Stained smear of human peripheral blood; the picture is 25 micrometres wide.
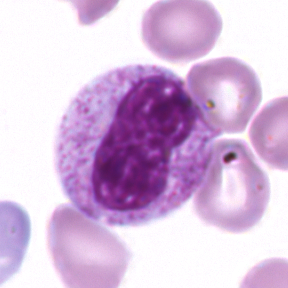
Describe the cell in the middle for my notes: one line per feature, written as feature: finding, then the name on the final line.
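Outline: round and smooth
Nucleus: off-centre, toward the right side of the cell
Chromatin: dark purple and clumped, with small paler patches
Cytoplasm: fine reddish-purple granules scattered throughout
Name: metamyelocyte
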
